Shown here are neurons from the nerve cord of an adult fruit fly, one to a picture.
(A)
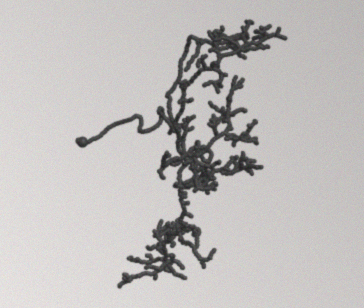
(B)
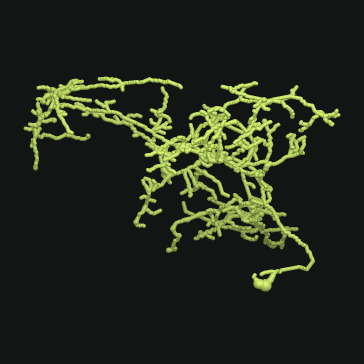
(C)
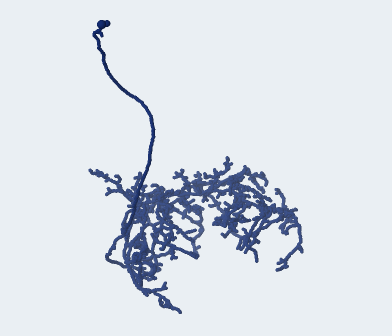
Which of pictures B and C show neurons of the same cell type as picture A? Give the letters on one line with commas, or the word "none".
none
